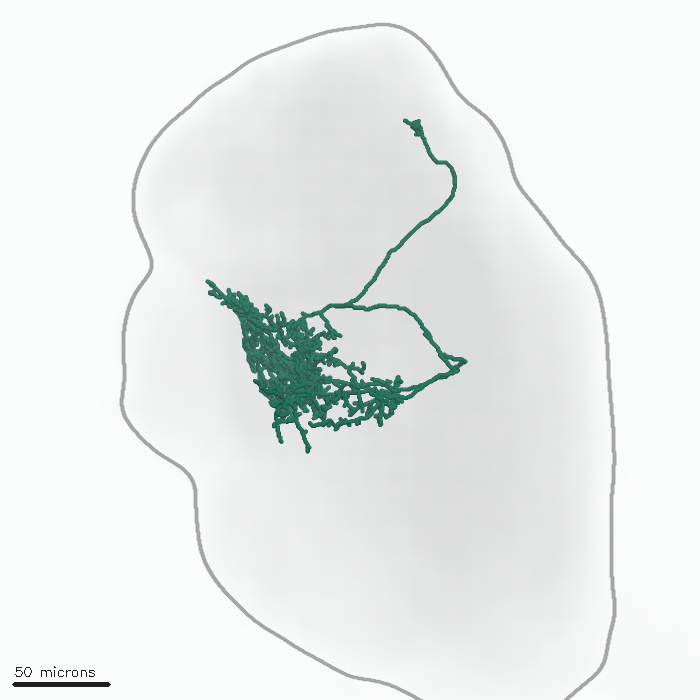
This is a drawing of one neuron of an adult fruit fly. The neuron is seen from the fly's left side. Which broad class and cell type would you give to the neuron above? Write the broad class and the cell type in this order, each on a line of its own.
central-brain intrinsic neuron
LAL135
